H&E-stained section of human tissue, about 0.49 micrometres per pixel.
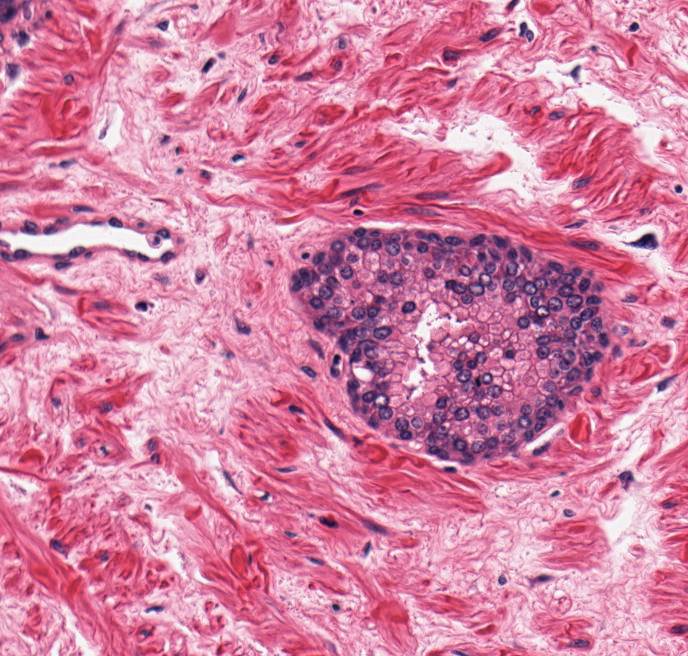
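Prostate, H&E: a single oval nest of epithelial cells sits right of centre, with stroma on every side. Its nuclei are round, dark and fairly uniform in size, and the cells are stacked many cells thick around the lumen rather than forming a single layer. Pink smooth muscle bundles run in varied directions through the stroma.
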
